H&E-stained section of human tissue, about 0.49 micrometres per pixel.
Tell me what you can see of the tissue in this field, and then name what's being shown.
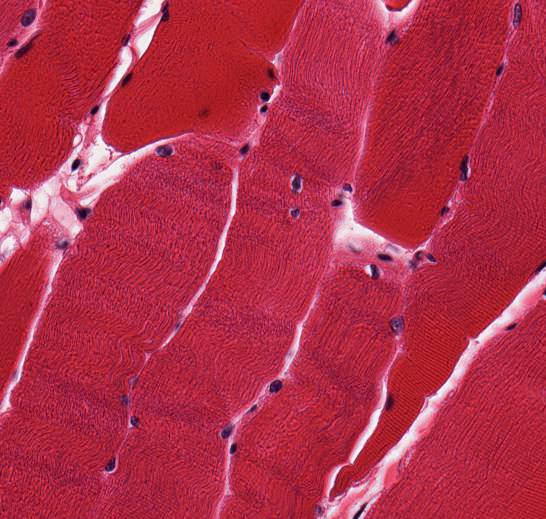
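See how the small, dark, oval nuclei sit at the fibers' edges, not their centres. Thin pale connective tissue runs between the fibers and opens into a small loose patch with scattered nuclei at the upper left. No fat cells appear. Narrow white clefts between adjacent fibers fit shrinkage artefact. This is skeletal muscle.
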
